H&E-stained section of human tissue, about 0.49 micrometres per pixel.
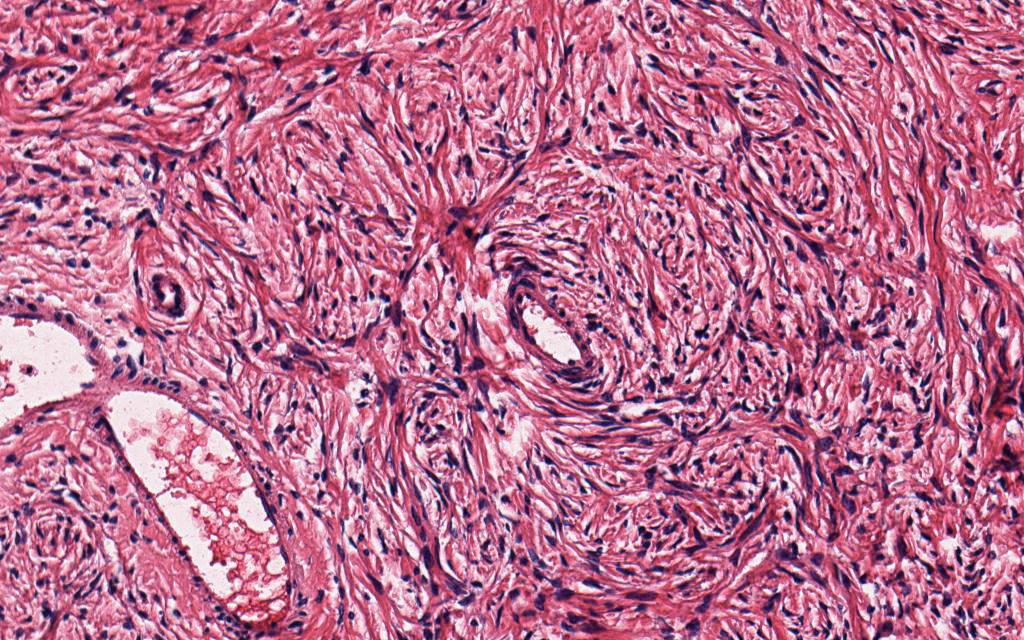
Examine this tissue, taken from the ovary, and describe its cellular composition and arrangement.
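So the whole field here is spindle cells, running in interlacing bundles and whorls. Their nuclei are elongated and stain dark, and both the cells and the fibres between them take up eosin, so it all looks pink. Have a look near the centre: spindle cells wrap concentrically around a small vessel whose slit-like lumen is open.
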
